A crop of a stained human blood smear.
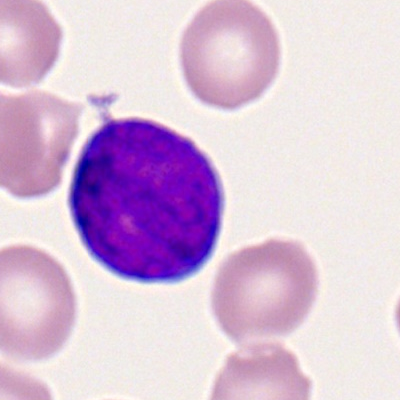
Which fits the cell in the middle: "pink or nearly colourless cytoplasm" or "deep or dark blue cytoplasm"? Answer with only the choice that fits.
Deep or dark blue cytoplasm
